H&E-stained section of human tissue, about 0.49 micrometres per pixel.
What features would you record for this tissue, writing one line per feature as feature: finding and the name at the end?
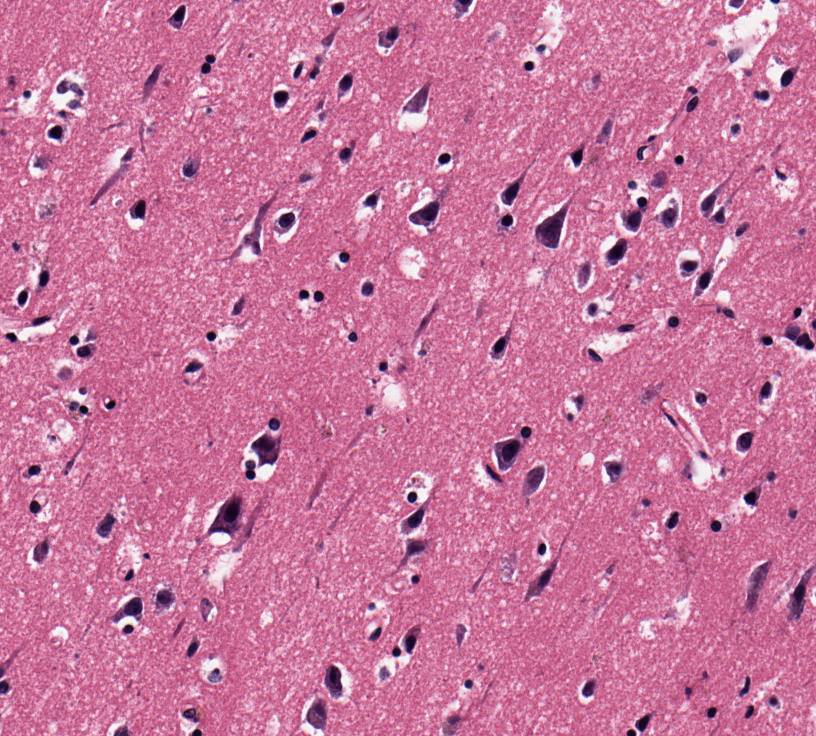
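Background: pink and finely granular, with separate cells scattered, forming no glands or epithelial layers
Small nuclei: round and dark with scant visible cytoplasm, scattered throughout, some right beside neuron bodies
Large thick-walled vessels: none in the field
Fat cells: none seen
Name: cerebral cortex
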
